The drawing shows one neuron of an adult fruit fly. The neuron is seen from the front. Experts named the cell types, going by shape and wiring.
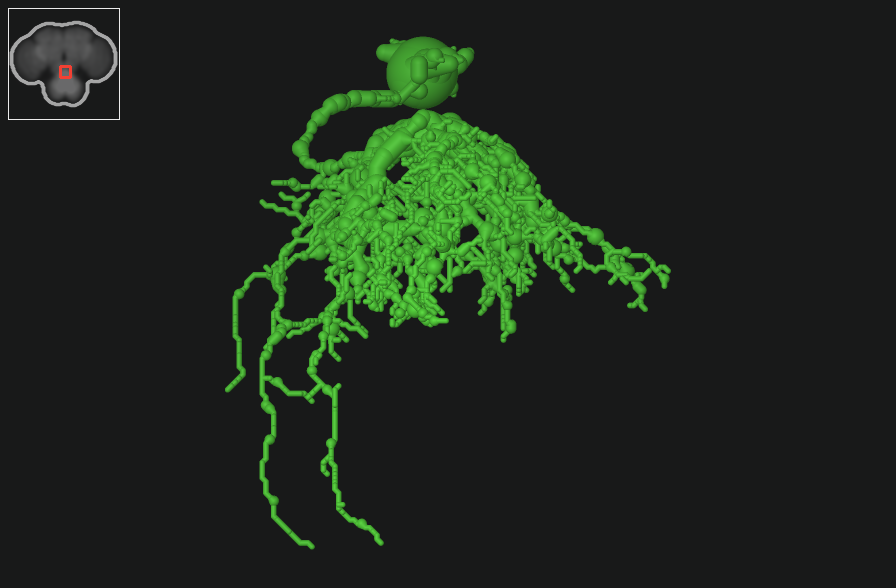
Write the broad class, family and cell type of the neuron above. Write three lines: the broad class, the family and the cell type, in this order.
motor neuron of the nerve cord
MNad
MNad14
